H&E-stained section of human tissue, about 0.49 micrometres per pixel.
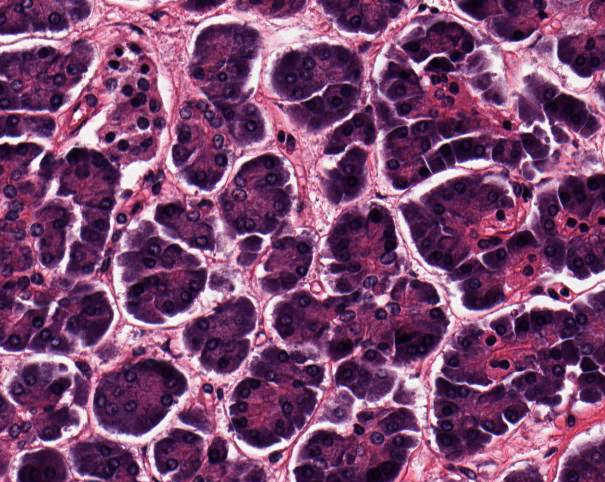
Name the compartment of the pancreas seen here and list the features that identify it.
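Exocrine pancreas. Whole field: rounded clusters packed closely side by side, each with many nuclei. Cytoplasm deep purple; nuclei round, dark.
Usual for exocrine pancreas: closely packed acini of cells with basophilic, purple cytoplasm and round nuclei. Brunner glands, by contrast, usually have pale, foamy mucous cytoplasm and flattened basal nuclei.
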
